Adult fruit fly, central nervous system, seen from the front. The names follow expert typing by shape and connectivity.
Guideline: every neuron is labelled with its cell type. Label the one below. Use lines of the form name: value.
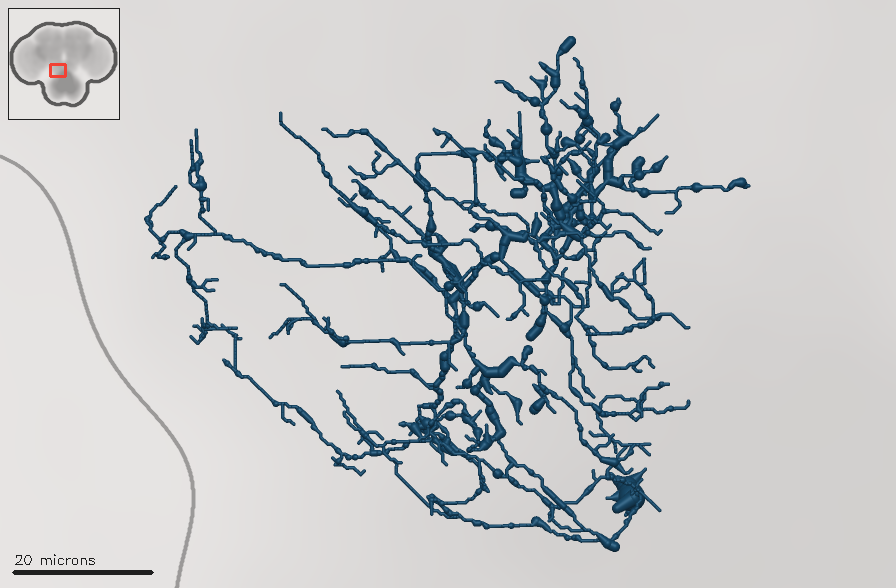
cell type: GNG452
